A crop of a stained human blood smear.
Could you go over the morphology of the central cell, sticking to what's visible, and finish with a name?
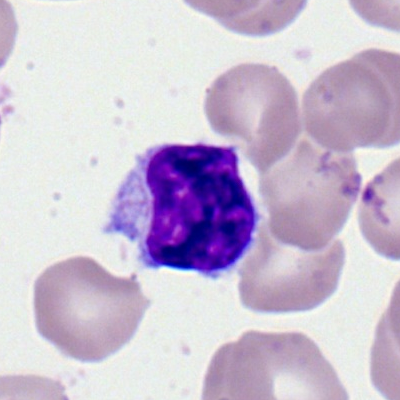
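Looking at the chromatin first: it is dark purple and coarsely clumped, with paler streaks running between the clumps. The cytoplasm is a pale lilac-blue, and it sits mostly on the left side of the nucleus. I see no large coarse granules in it. On the left, the cell's border looks ragged and frayed rather than smooth. So this is a lymphocyte.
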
